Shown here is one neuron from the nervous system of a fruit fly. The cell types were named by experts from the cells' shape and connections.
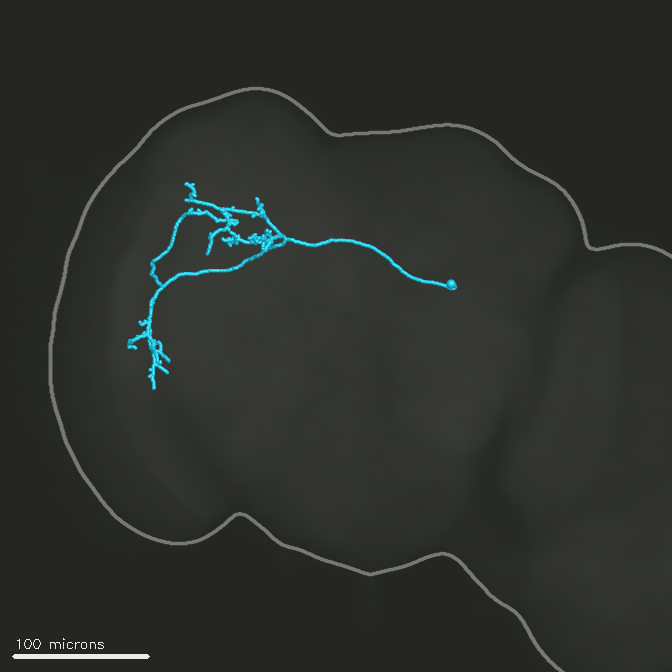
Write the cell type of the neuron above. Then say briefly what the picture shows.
The cell type is AVLP584. Its broad class is central-brain intrinsic neuron. From left to right in the picture it spans about 250 microns. As drawn here it is wider than it is tall.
